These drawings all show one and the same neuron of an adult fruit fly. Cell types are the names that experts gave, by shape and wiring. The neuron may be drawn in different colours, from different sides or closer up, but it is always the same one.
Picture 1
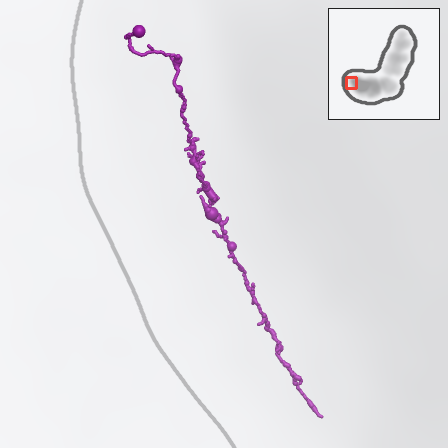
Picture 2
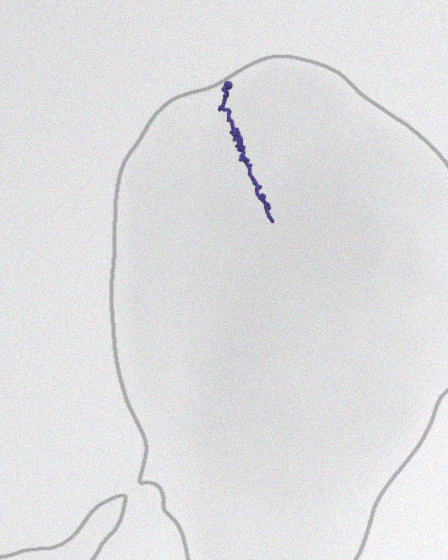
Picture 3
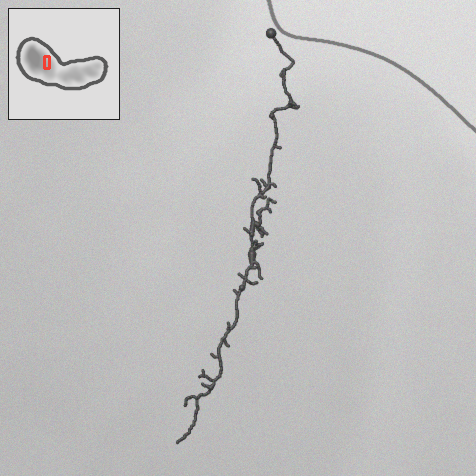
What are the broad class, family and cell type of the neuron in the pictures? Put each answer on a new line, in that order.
optic-lobe intrinsic neuron
Dm
Dm3c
